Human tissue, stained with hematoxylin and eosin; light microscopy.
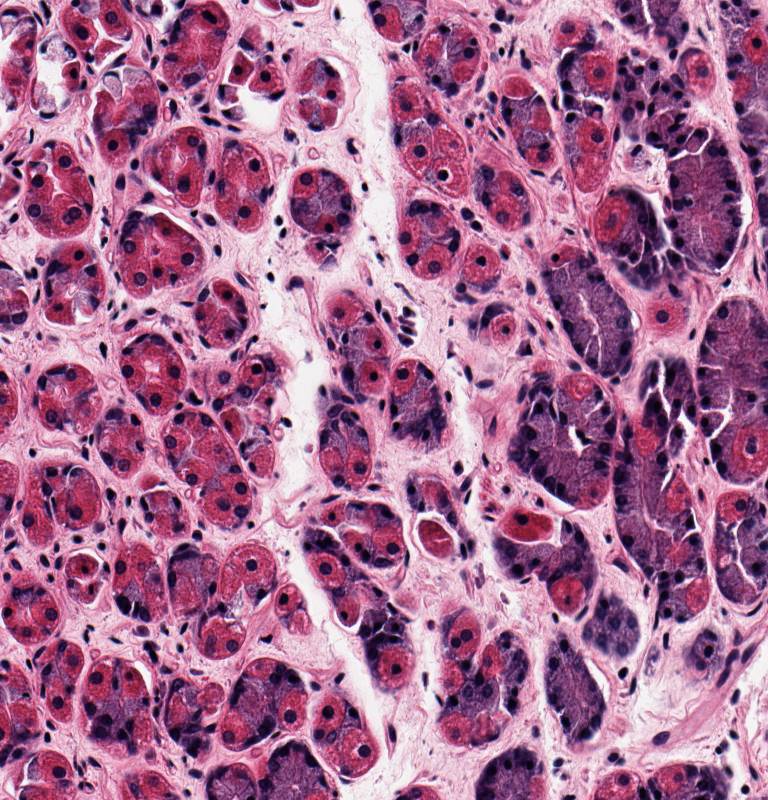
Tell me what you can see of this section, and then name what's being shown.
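Left-half glands: mostly pink cells. Parietal cells: large, rounded, bright eosinophilic cytoplasm, single round central nucleus. Many right-half glands: mostly purple chief cells, basophilic granular cytoplasm, nuclei toward cell base; scattered single parietal cells among them. Name: stomach.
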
